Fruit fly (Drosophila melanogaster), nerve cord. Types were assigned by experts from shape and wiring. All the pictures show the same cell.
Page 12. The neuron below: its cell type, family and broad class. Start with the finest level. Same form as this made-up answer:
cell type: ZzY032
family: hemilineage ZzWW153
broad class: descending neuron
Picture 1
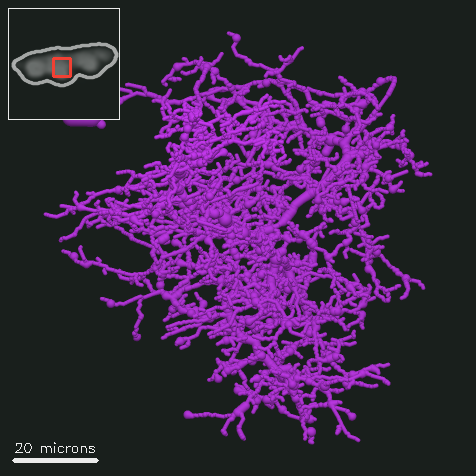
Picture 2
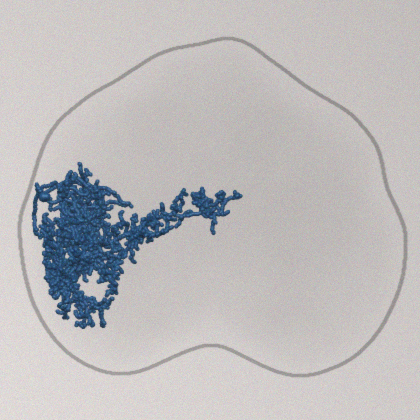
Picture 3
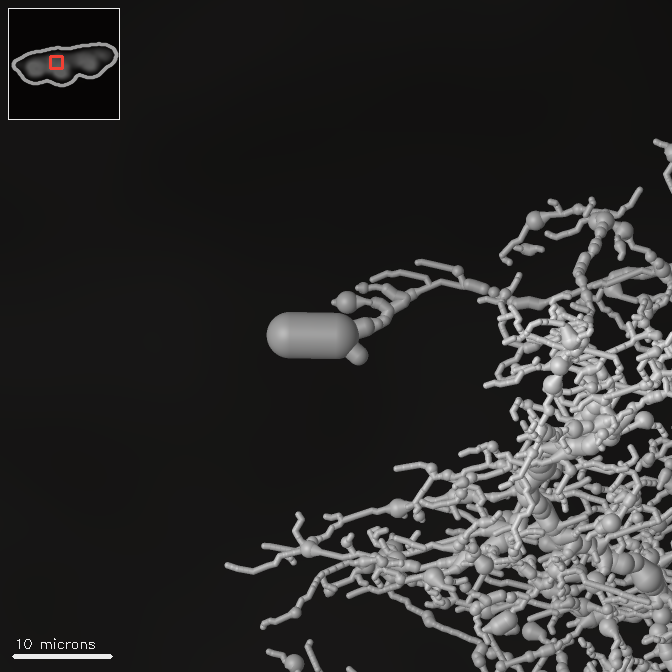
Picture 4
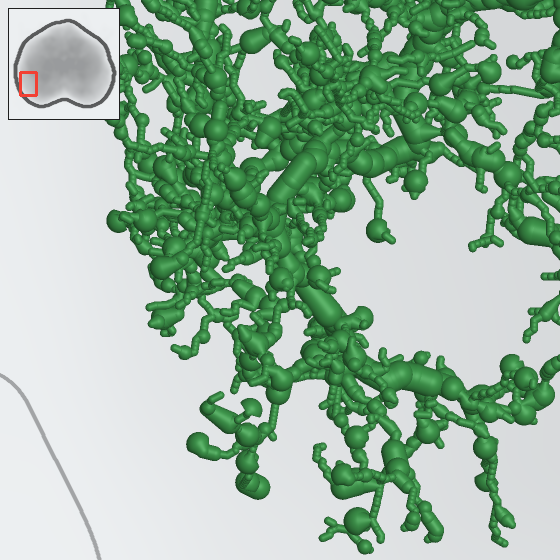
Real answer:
cell type: IN19A024
family: hemilineage 19A
broad class: nerve-cord intrinsic neuron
